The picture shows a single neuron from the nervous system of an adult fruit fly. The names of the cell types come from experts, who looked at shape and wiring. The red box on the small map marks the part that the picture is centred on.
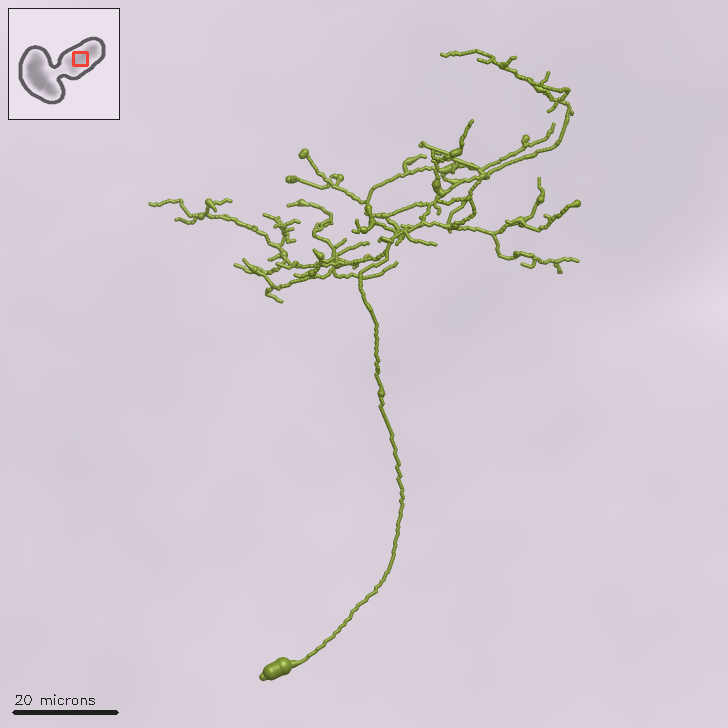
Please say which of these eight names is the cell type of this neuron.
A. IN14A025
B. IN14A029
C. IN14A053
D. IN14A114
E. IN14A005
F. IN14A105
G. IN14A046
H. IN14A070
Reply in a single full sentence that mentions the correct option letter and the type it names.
Option F gives IN14A105 as the cell type of the neuron.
